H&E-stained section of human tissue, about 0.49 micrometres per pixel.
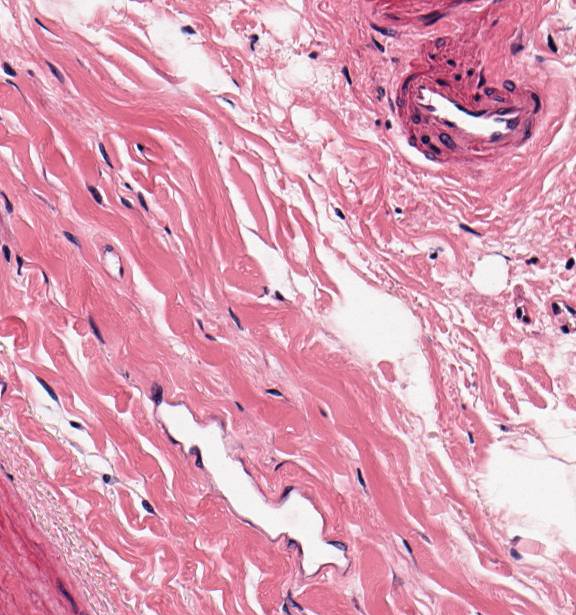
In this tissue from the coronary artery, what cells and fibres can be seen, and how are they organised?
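As for nuclei, those between the collagen bundles are sparse, dark and spindle-shaped. As for spaces, irregular white clefts separate the collagen bundles and run parallel to them. As for vessels, a small thick-walled one with a narrow, slit-like lumen lies in the upper right corner. As for epithelium, none is present anywhere in the field.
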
